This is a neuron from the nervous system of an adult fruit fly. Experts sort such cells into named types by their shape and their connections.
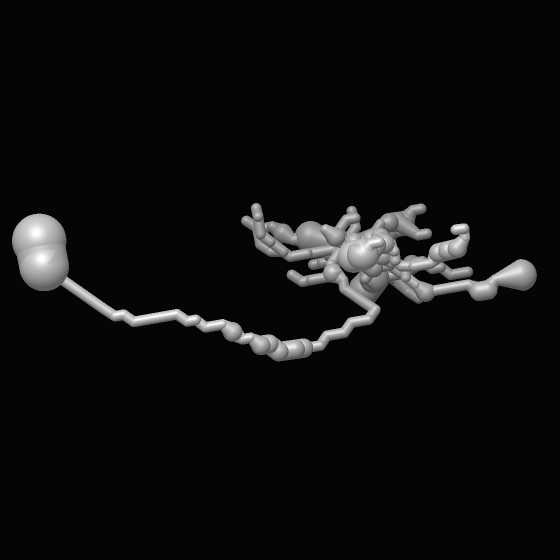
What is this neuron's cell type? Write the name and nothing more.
T5a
